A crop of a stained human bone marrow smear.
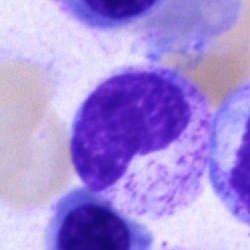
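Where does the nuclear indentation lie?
On the lower right side of a kidney-shaped nucleus.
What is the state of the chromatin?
Dark purple, fairly condensed, slightly mottled.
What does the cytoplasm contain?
Fine pink-purple granules, scattered through cytoplasm that is pale, nearly colourless to faintly lilac.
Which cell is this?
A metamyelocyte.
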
